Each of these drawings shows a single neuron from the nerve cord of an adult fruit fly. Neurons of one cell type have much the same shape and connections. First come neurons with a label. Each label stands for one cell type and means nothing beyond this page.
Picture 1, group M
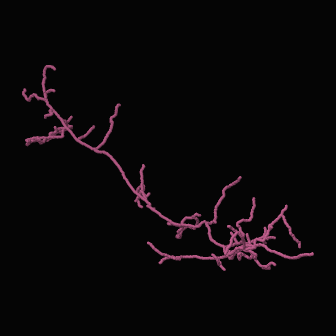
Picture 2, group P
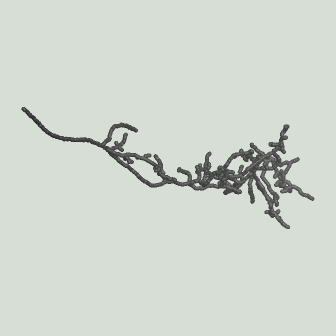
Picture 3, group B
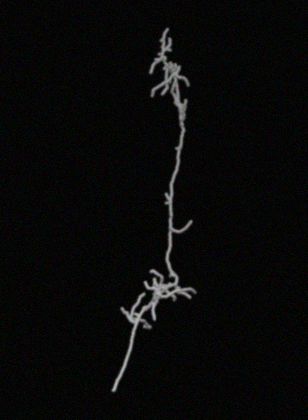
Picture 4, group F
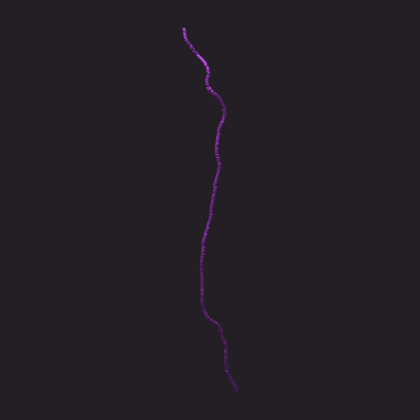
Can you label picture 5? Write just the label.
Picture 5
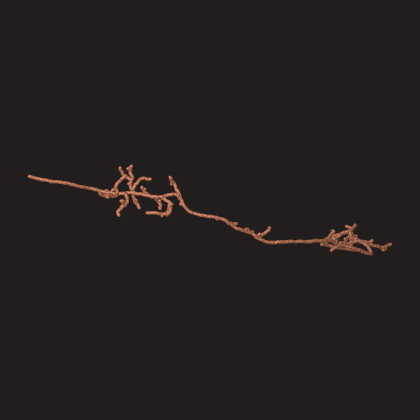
group B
